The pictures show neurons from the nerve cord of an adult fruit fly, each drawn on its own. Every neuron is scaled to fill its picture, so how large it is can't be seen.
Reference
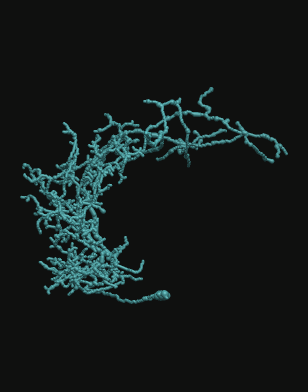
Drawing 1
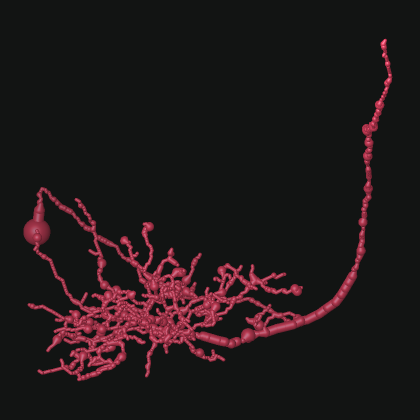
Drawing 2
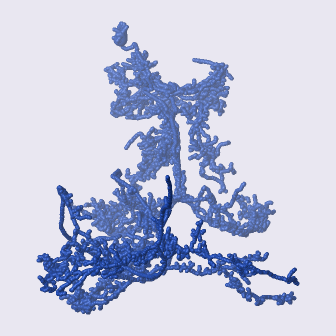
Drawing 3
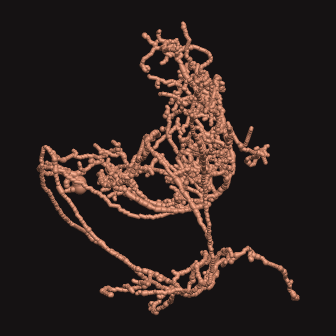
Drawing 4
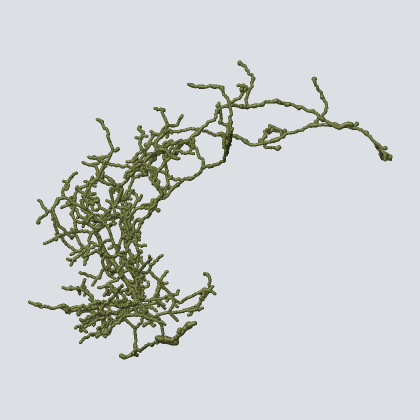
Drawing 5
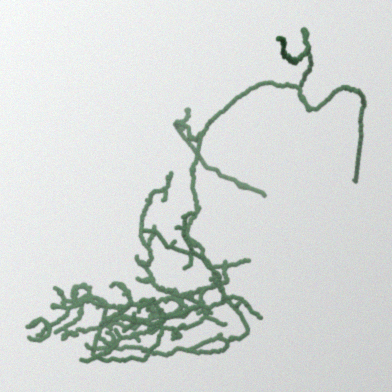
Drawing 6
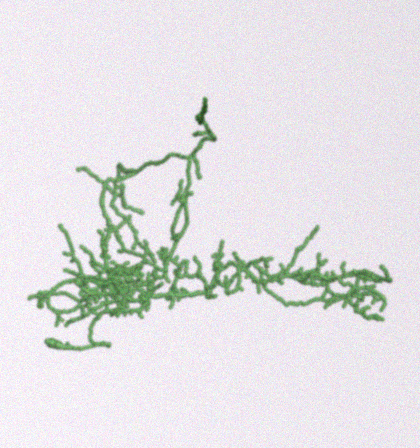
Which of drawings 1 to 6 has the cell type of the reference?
Drawing 4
